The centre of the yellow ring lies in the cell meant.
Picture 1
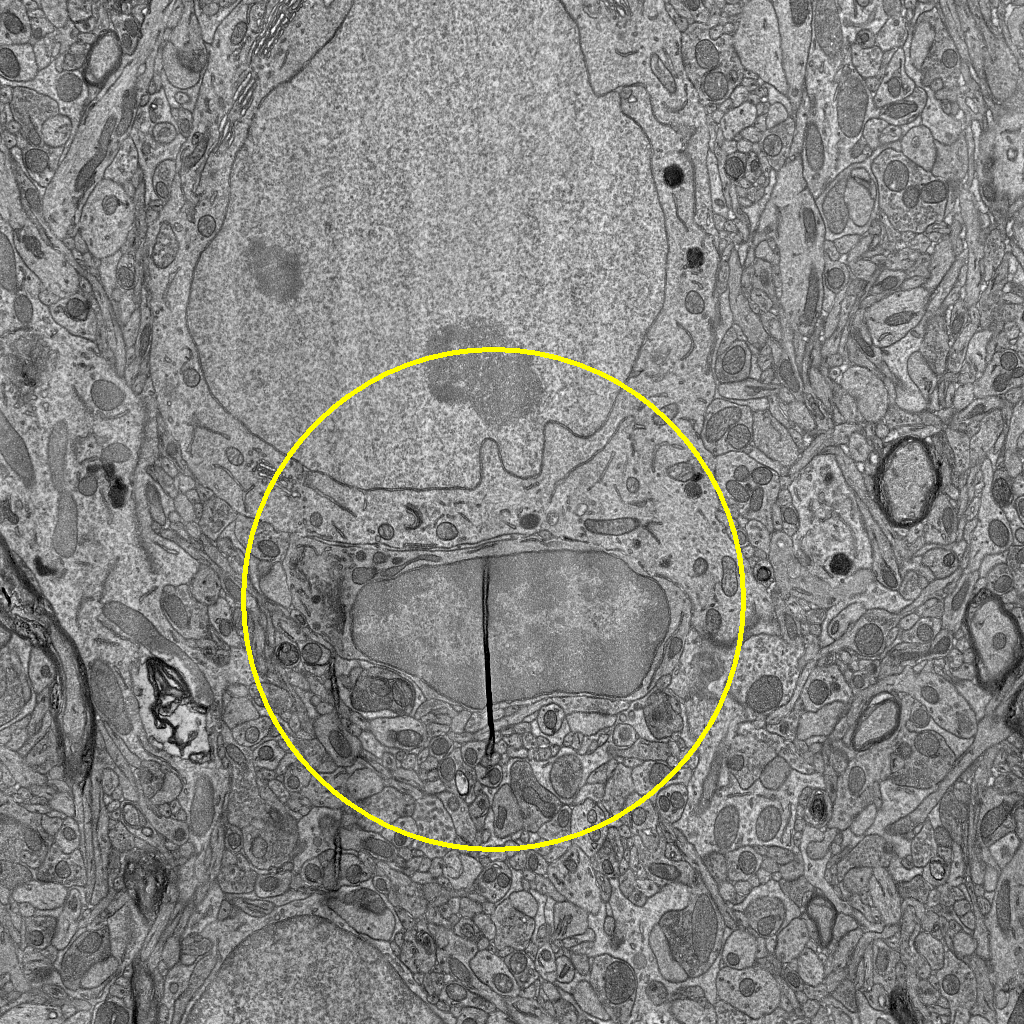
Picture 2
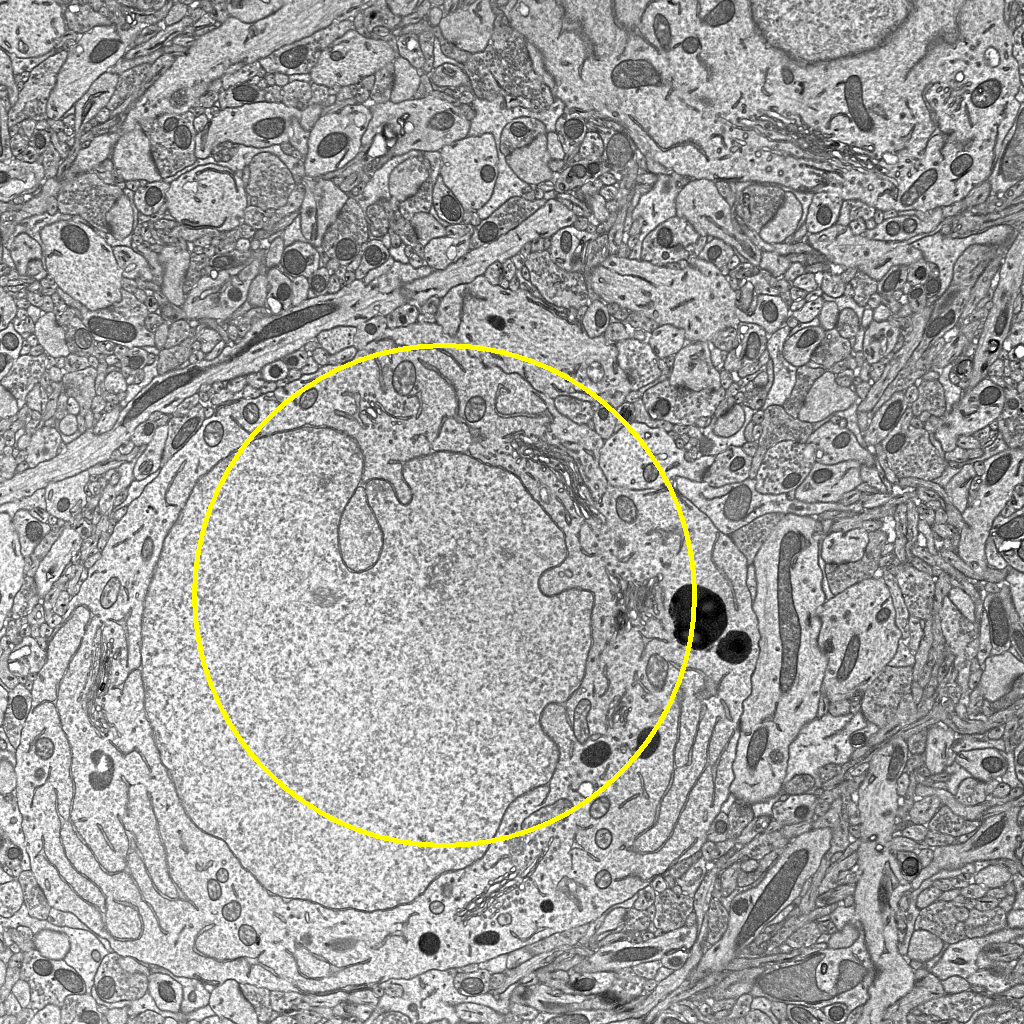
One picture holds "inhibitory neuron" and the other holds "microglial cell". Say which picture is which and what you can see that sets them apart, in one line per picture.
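Picture 1 is a microglial cell. The nuclear outline is smooth and has no deep infoldings.
Picture 2 is an inhibitory neuron. At the top, the nuclear envelope folds into a deep, narrow loop that reaches into the nucleus.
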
